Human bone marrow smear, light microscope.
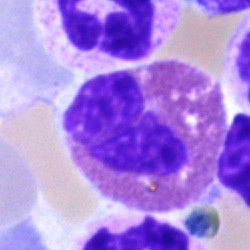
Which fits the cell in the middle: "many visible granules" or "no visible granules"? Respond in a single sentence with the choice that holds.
There are many visible granules in its cytoplasm.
